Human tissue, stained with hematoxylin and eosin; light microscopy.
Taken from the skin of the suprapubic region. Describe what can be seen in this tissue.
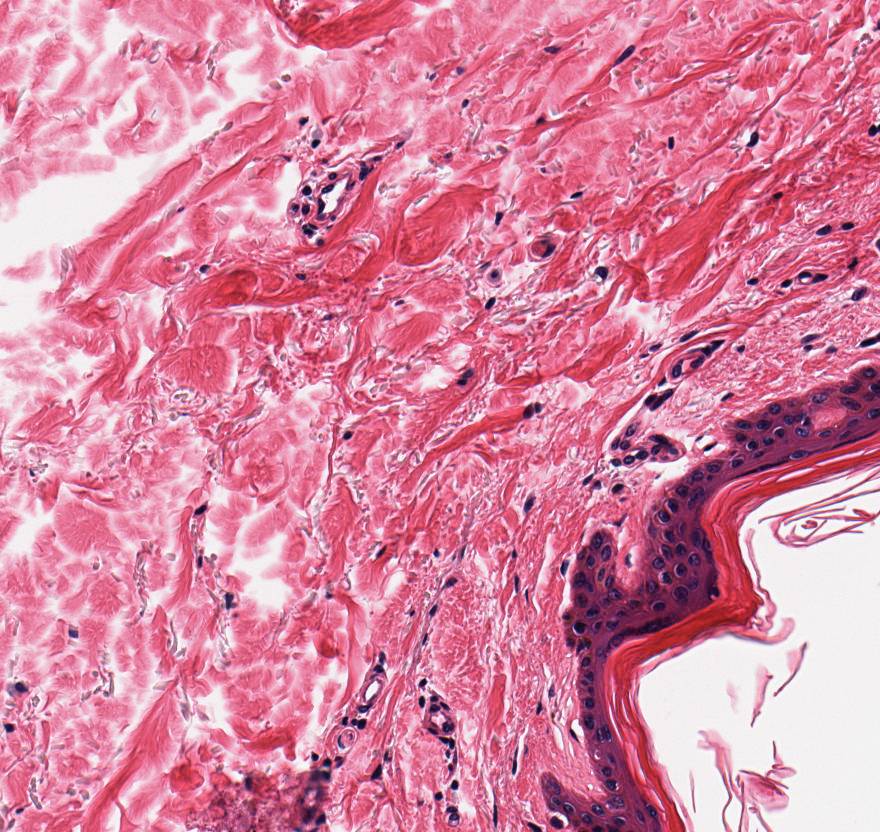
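A thin epidermis first: stratified squamous epithelium, its nuclei dark-staining and closely packed. On its side facing the empty space lies a compact, bright red, wavy band of stratum corneum. The dermis has sparse, small, dark nuclei scattered between collagen bundles. Small thin-walled vessels lined by dark nuclei lie scattered there too, one in the upper centre.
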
